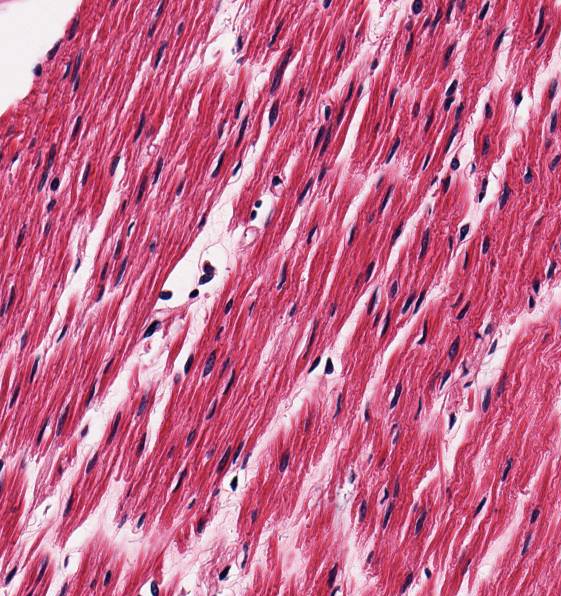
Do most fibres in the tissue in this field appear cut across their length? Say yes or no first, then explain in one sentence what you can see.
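No. Long fibres run in parallel diagonally from the lower left toward the upper right across the whole field.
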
